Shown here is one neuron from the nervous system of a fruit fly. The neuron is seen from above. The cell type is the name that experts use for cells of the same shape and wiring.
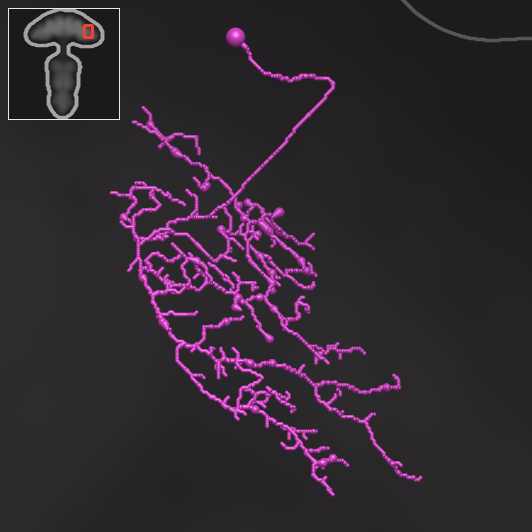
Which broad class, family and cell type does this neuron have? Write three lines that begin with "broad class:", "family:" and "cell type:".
broad class: optic-lobe intrinsic neuron
family: Cm
cell type: Cm16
